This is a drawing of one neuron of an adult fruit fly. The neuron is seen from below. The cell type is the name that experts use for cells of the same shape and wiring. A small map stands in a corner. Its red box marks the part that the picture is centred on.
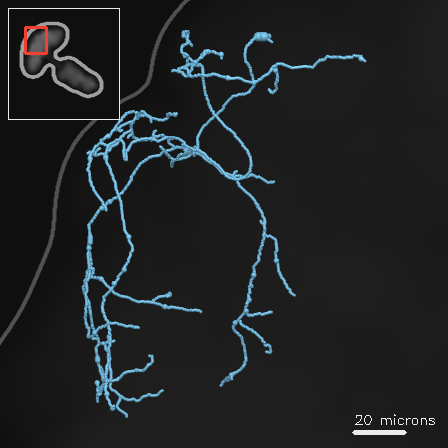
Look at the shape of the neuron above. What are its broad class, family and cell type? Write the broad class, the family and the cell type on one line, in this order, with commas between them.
central-brain intrinsic neuron, hemilineage SMPad3, CB3135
